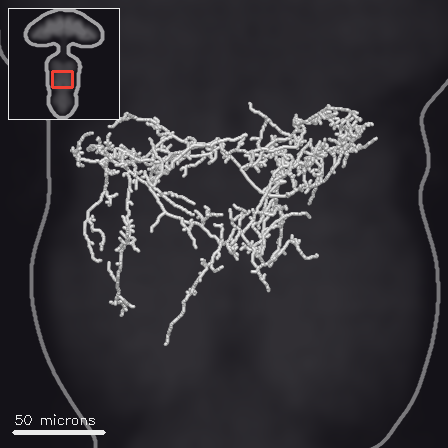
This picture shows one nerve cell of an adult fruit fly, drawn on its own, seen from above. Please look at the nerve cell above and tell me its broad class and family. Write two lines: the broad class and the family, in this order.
nerve-cord intrinsic neuron
hemilineage 10B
